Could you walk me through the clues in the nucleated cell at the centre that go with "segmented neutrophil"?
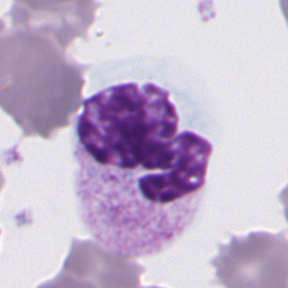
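The chromatin is the part that matches: dark purple and coarsely clumped.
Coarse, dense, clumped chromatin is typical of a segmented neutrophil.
Beyond that, the nucleus is deeply indented, with a smaller lobe at the lower right. It sits in the upper part of the cell, leaving the lower part to cytoplasm. That cytoplasm is pale, without deep blue staining.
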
